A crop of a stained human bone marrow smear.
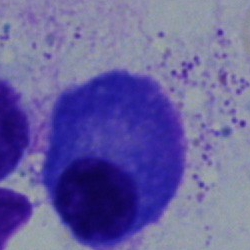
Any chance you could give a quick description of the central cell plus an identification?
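Start with the nucleus: it sits off-centre, toward the lower left part of the cell. Notice how very dark purple it stains, and how dense it looks. Now move your eye out to the cytoplasm, which stains a deep blue. Just above the nucleus, you'll find a paler zone within that blue. What you are looking at is a plasma cell.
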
